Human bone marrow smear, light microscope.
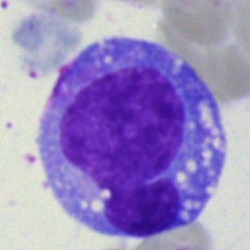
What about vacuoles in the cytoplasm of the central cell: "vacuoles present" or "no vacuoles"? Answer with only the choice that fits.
Vacuoles present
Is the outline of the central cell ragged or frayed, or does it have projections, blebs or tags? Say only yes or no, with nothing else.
No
